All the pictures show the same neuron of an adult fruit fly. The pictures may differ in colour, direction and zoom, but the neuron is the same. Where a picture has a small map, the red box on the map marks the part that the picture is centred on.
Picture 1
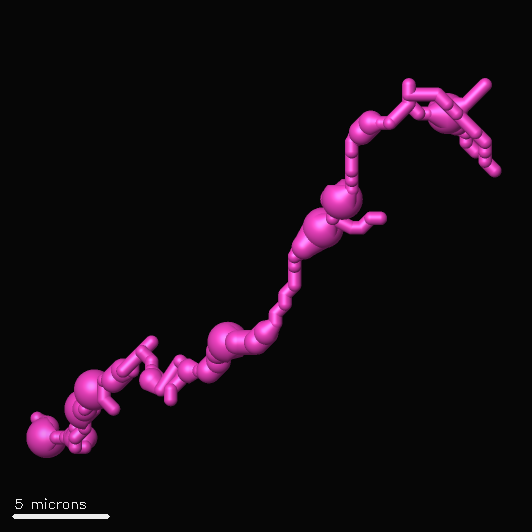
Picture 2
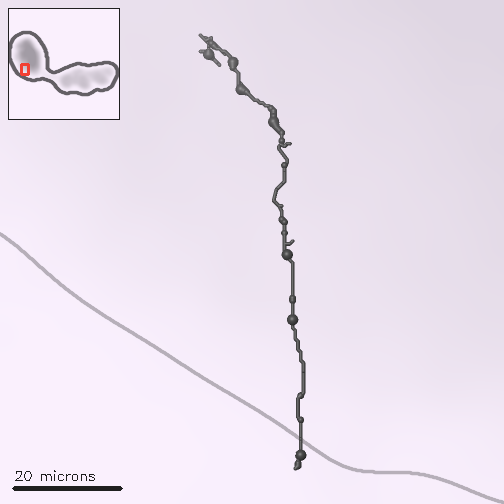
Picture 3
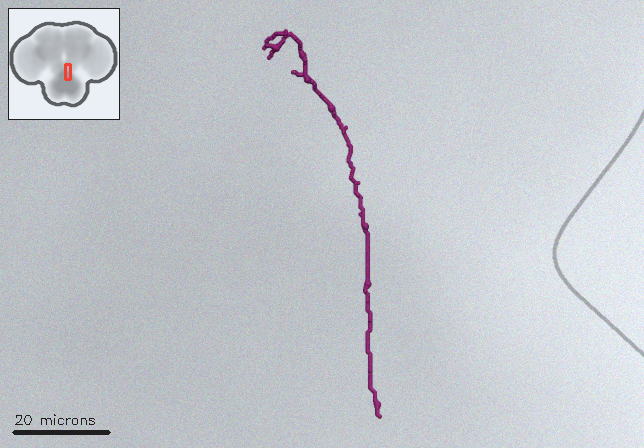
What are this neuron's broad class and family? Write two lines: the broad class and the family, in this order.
sensory neuron entering the brain
class gustatory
